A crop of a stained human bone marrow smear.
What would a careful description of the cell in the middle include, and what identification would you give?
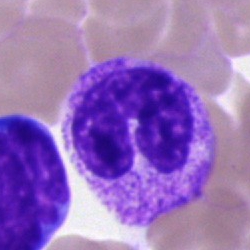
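Starting with the nucleus, its chromatin is dark purple and coarsely clumped, and no nucleoli can be seen. Turning to the cytoplasm, it is pale lilac and broadest below the nucleus. Throughout it, fine purple granules lie scattered. The cell in question is a band neutrophil.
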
